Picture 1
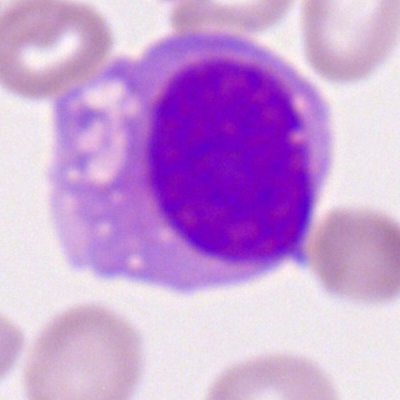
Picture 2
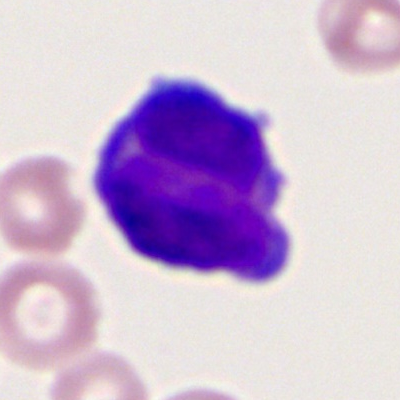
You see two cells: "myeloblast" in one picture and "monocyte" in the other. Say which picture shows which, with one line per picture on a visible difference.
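Picture 1 shows a monocyte: Several small clear vacuoles are clustered in the left part of the cytoplasm.
Picture 2 shows a myeloblast: No vacuoles are seen in the cell.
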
